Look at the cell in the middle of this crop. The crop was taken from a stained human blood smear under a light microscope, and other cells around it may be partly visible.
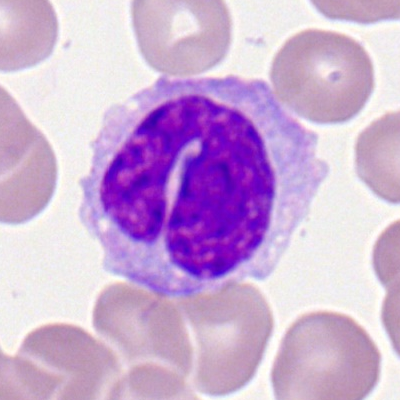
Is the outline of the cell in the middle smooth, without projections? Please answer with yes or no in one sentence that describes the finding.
No, it is a rough edge, not a smooth one, that bounds the cell.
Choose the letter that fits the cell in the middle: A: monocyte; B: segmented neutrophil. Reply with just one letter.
A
